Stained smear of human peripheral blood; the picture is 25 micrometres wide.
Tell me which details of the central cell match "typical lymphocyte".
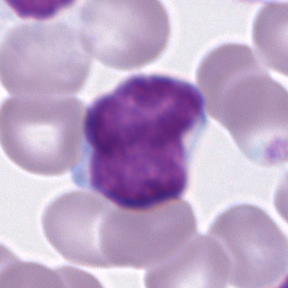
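Several features agree with a typical lymphocyte. The cytoplasm appears only as a thin rim, seen best along the left side, so most of what is visible is nucleus.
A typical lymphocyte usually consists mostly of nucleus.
The rim is pale blue.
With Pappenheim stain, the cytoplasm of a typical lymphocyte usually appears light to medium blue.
One measurement fits less well: the nucleus alone is about 11 micrometres across.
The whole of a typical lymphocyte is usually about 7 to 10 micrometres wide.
The chromatin is dense and dark purple with a few paler streaks running through it, no distinct nucleoli stand out, and the cytoplasm shows no distinct granules.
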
